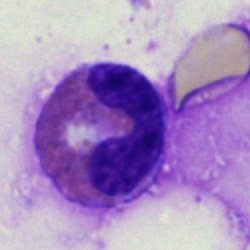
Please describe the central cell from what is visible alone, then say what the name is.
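Point one, the cell: round, with a smooth, even edge. Point two, the nucleus: curved like a horseshoe along the right side of the cell, opening to the left, with no nucleoli to be seen. Point three, the cytoplasm: granular in appearance, with reddish granules spread through it. The cell is an eosinophil.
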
